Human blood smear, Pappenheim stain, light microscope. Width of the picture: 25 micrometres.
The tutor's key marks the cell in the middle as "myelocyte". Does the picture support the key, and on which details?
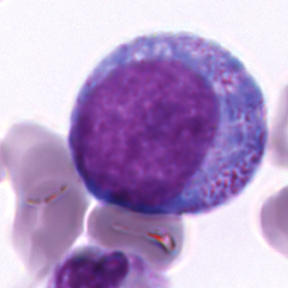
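Round, smooth outline; no surface projections. Cytoplasm blue, with fine reddish-purple granules scattered through it. Red cells touch the lower-left edge.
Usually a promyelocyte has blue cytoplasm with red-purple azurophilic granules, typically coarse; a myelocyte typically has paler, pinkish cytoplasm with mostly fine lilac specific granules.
For promyelocyte, against myelocyte: the blue cytoplasm and the reddish-purple granule colour. The granules' fineness alone would suit myelocyte better. Verdict: promyelocyte, not myelocyte.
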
